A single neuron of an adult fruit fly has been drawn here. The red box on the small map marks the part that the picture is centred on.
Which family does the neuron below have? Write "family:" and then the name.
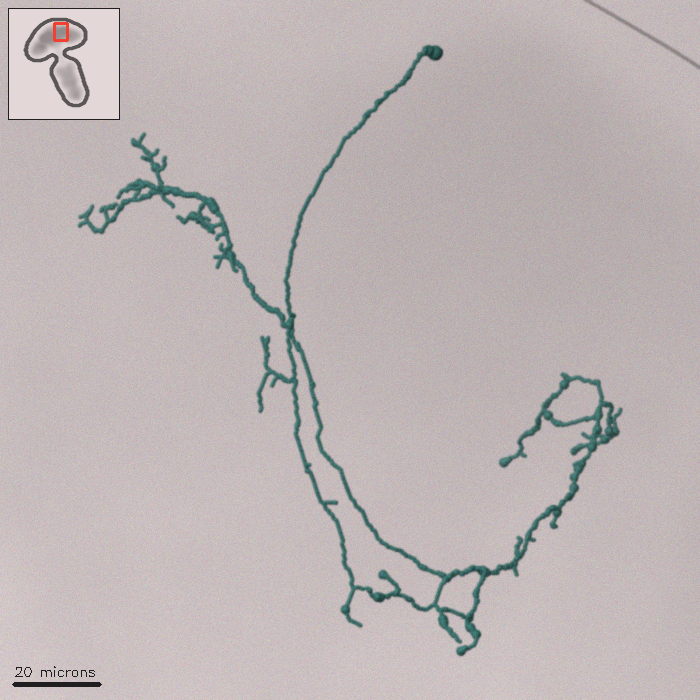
family: hemilineage LALa1_posterior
